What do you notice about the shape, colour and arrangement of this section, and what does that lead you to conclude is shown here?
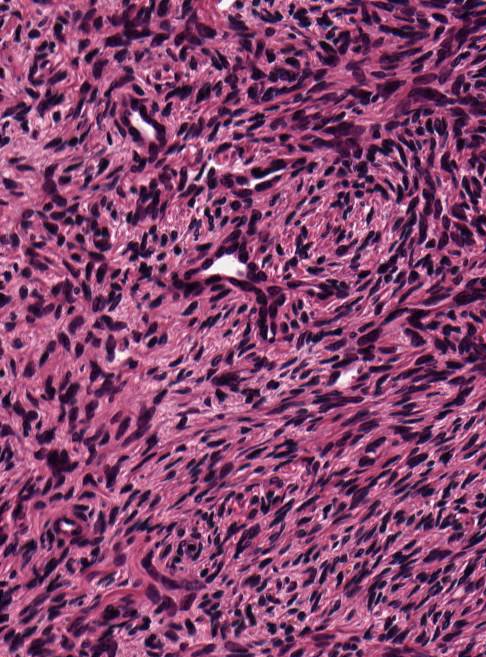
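Here you can see densely packed spindle cells filling the whole field, arranged in short fascicles that run in varying directions. Their nuclei are elongated to oval and darkly stained. Each cell has only scant pink cytoplasm, and the borders between cells are indistinct. You will not find epithelium or glands anywhere. This tissue is ovary.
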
